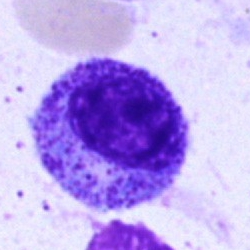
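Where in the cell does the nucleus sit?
Off-centre, toward the upper right.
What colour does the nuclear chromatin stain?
Dark purple.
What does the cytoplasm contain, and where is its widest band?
Coarse dark purple granules are scattered through it, and its widest band lies on the lower-left side of the nucleus.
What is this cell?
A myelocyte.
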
